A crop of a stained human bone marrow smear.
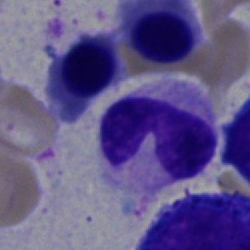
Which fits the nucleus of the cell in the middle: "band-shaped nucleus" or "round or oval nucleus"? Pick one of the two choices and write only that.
Band-shaped nucleus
